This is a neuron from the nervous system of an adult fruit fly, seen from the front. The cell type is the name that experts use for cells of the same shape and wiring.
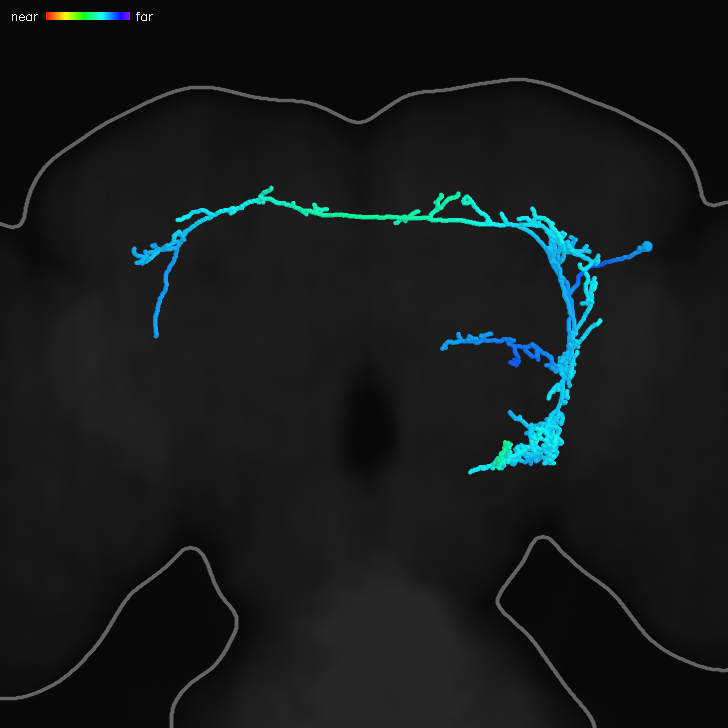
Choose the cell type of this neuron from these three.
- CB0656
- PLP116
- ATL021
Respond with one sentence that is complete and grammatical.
It is PLP116 that is the cell type of the neuron.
